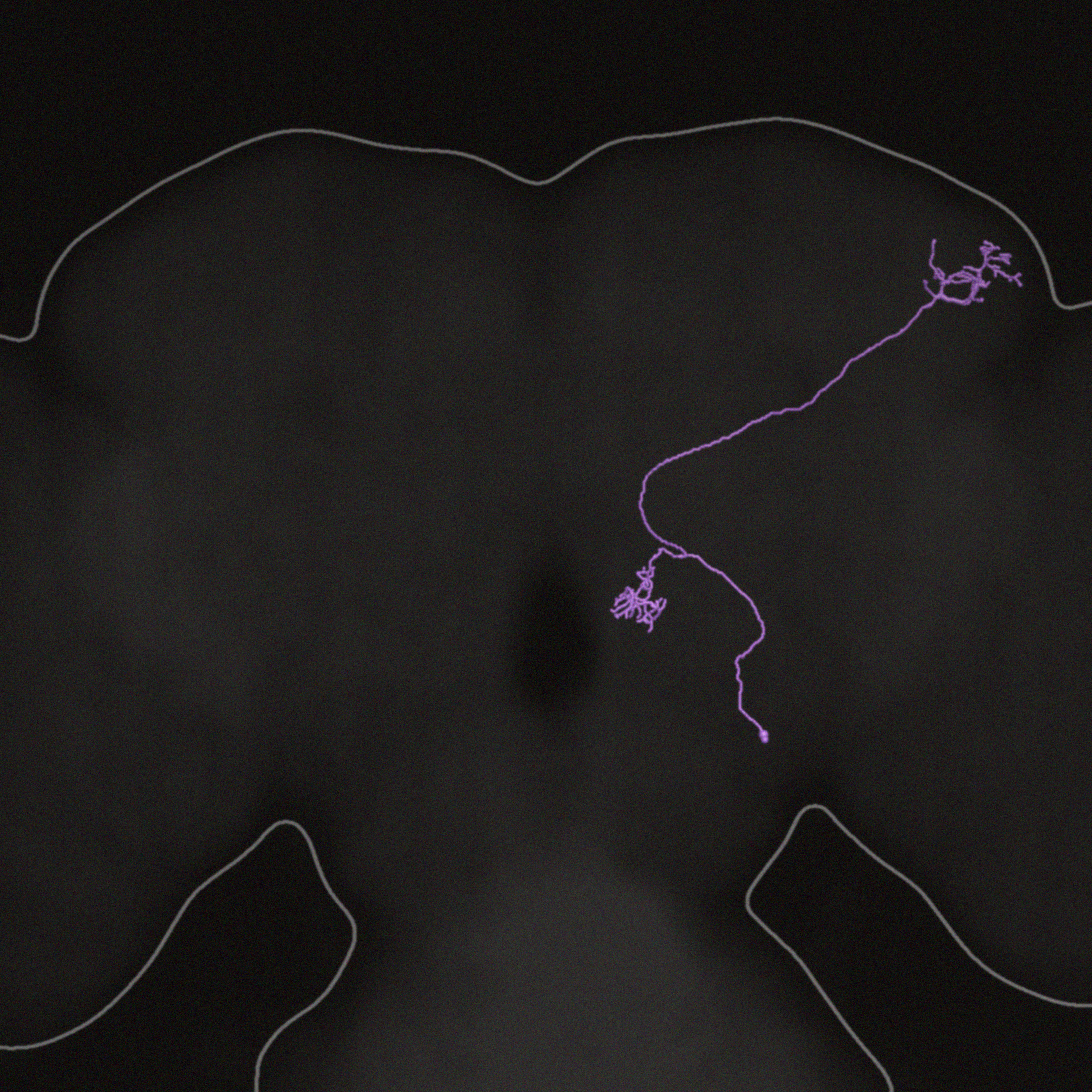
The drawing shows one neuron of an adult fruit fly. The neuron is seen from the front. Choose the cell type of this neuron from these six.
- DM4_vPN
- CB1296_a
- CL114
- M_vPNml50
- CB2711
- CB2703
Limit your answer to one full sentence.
The neuron is a member of cell type CB1296_a.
